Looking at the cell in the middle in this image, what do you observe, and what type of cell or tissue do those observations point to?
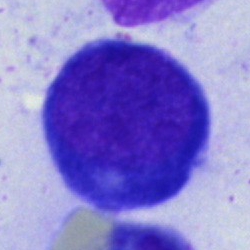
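It's a round cell with a smooth outline. There's just a scant rim of deep blue cytoplasm, and the chromatin is finely textured and purple all through. You'll also spot a small pale patch in the lower part of the cell. So this one's a proerythroblast.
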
